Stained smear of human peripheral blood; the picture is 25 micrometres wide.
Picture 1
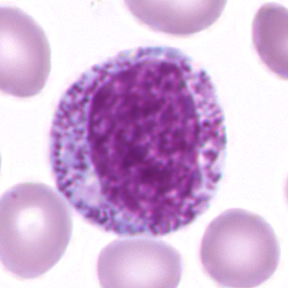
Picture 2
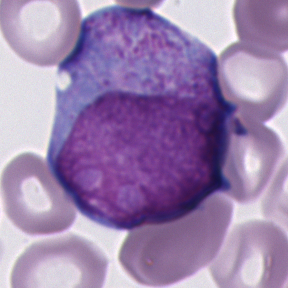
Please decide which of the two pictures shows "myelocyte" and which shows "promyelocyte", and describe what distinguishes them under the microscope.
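The myelocyte is in picture 1 and the promyelocyte in picture 2. The myelocyte has a round, smooth outline, whereas the promyelocyte is angular, with flattened edges where it meets neighbouring red cells. No distinct nucleoli are visible in the myelocyte's nucleus.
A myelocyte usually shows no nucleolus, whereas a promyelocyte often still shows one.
In the promyelocyte, pale rounded areas lie within the lower left part of the nucleus. In the myelocyte, the cytoplasm between the granules is pale bluish-grey. The promyelocyte has one small clear vacuole at the left edge of its cytoplasm.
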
